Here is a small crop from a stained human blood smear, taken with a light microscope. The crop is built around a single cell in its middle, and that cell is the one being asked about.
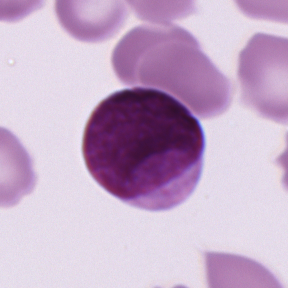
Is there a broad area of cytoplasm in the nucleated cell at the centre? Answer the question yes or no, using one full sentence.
No, scant cytoplasm surrounds the nucleus of this cell.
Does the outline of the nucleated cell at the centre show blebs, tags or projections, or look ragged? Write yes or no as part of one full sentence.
No, there are no projections, blebs or tags; the cell's outline is smooth.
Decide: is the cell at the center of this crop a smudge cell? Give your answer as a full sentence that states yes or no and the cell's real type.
No, the centre of the crop contains a myeloblast rather than a smudge cell.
